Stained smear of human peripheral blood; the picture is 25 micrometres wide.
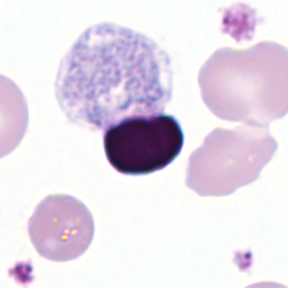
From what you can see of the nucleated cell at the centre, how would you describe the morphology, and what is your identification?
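Lower edge of cell holds the nucleus, bulging beyond the cytoplasm's outline. Cytoplasm larger in area than nucleus; pale lilac-blue, mottled, lacy texture. Cell: normoblast.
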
